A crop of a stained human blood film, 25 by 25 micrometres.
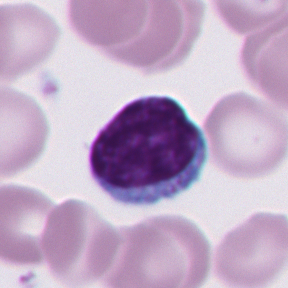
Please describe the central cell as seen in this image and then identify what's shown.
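The nucleus occupies most of the cell, which measures about 10 micrometres across, and leaves only a scant rim of cytoplasm. The chromatin is dark purple and coarsely clumped. The cytoplasm is pale blue and lies as a crescent chiefly along the lower edge of the cell. The cell is a typical lymphocyte.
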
